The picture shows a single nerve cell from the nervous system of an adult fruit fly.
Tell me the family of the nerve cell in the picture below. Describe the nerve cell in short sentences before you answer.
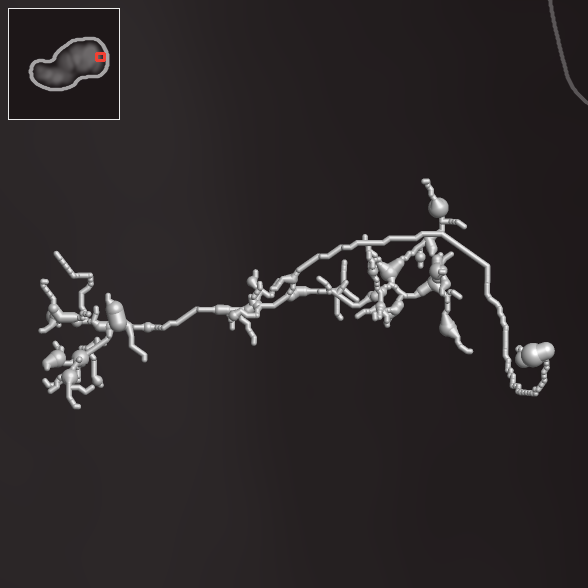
The cell body can be seen on the right of the picture. Dozens of branch ends can be seen. This is an optic-lobe intrinsic neuron. Its family is Mi.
